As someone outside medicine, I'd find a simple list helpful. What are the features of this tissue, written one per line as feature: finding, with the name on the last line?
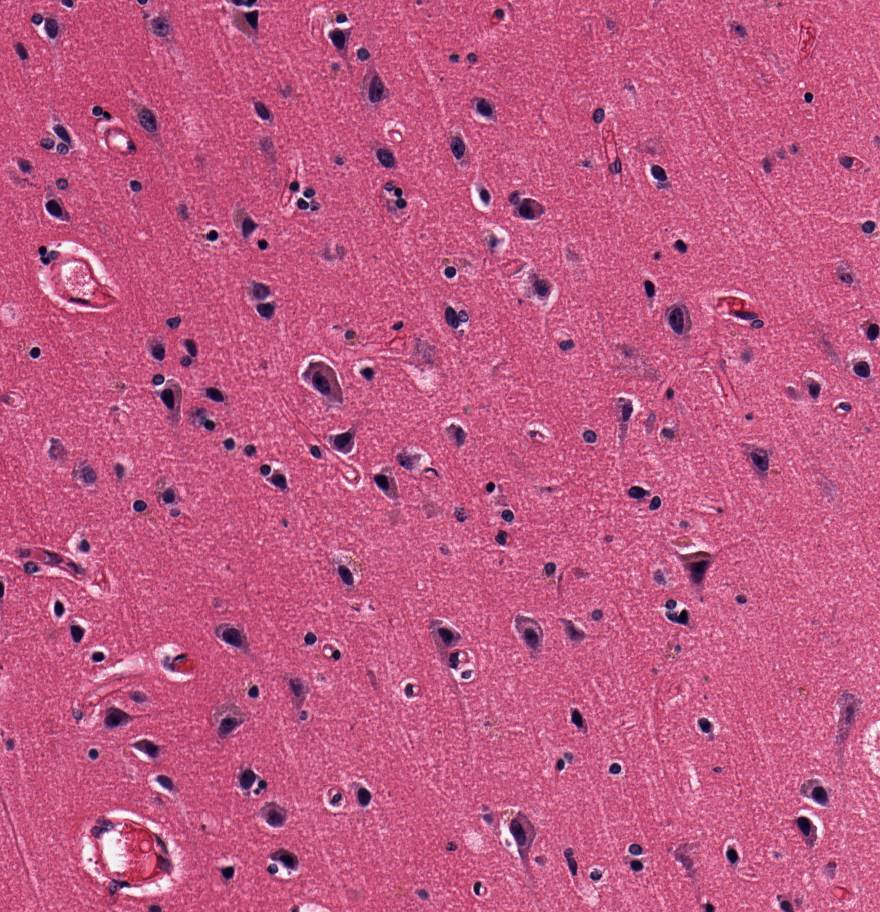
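Layout: single cells fairly evenly spread through continuous pink, no epithelium or glands
Larger cells: triangular neurons, each drawing one tapering process from its apex
Small nuclei: round, dark, scant cytoplasm, among the neurons throughout
Vessel, lower left: bright red lumen contents
So, name: cerebral cortex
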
